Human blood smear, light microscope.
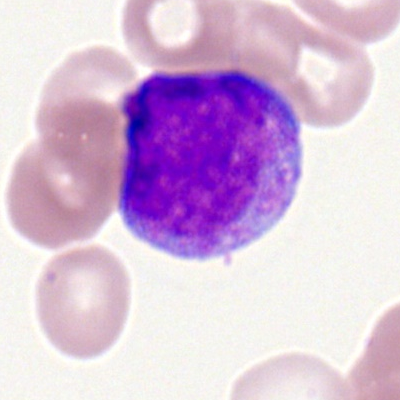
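Myeloblast, the central cell in a stained human blood smear. The outline is roughly round. The nucleus is a single mass, not divided into lobes. Its chromatin is deep purple with scattered paler spots, giving a mottled appearance. No vacuoles are present in the cytoplasm.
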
